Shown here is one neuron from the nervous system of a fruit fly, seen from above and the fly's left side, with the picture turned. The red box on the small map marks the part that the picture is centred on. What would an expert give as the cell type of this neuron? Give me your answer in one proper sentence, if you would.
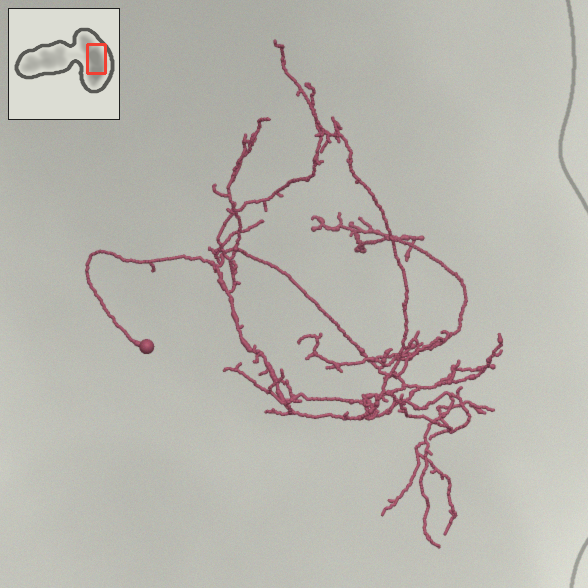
The cell type to which this neuron belongs is SMP717m.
